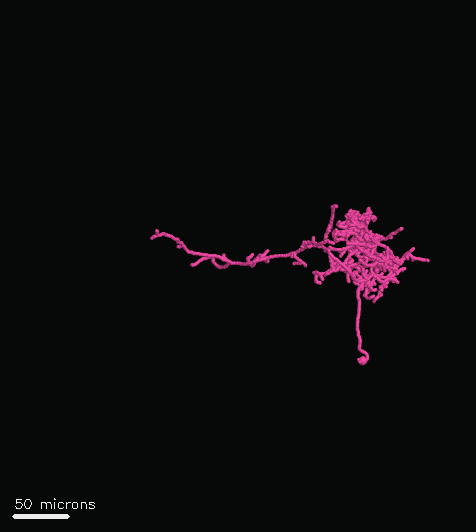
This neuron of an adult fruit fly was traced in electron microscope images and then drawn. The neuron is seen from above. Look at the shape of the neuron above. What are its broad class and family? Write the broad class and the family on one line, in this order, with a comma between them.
central-brain intrinsic neuron, hemilineage DL1_ventral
